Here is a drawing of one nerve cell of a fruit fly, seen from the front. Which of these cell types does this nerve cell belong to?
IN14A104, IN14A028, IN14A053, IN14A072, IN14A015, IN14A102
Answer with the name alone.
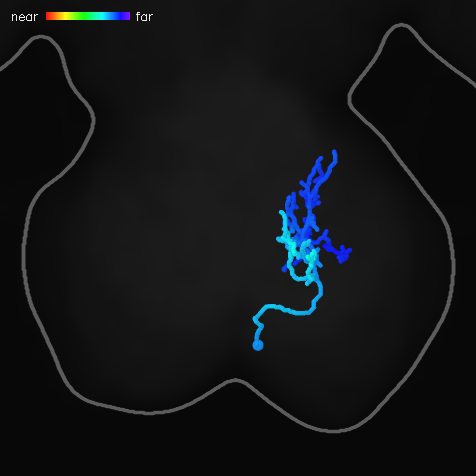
IN14A072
